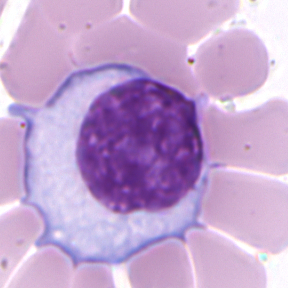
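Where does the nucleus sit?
Off-centre, upper right.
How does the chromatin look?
Dark purple, coarsely clumped, with paler patches between.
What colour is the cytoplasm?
Pale grey-blue, deeper blue at the edge than near the nucleus.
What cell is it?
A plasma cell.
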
